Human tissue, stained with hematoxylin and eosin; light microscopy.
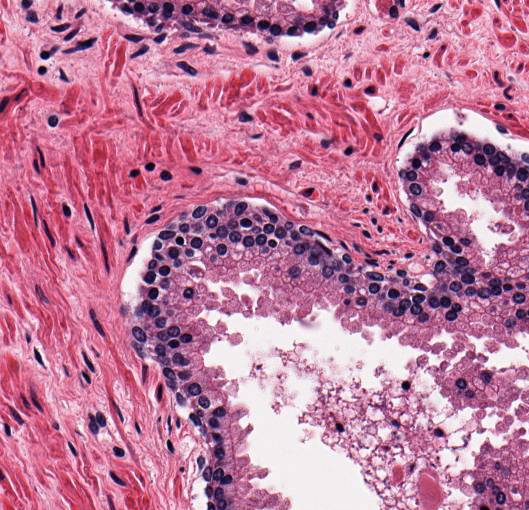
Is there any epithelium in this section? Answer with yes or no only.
Yes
